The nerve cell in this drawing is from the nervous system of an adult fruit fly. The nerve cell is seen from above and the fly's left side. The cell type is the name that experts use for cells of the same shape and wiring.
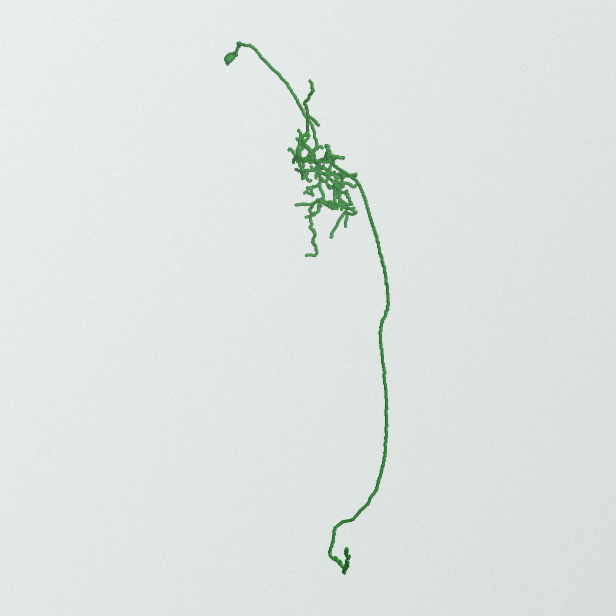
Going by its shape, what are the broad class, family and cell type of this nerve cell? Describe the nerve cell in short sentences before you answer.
The cell body can be seen at the top of the picture. In this view it is more than twice as tall as it is wide. This is a central-brain intrinsic neuron. The family is hemilineage VLPl&d1_lateral. The cell type is CB4173.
